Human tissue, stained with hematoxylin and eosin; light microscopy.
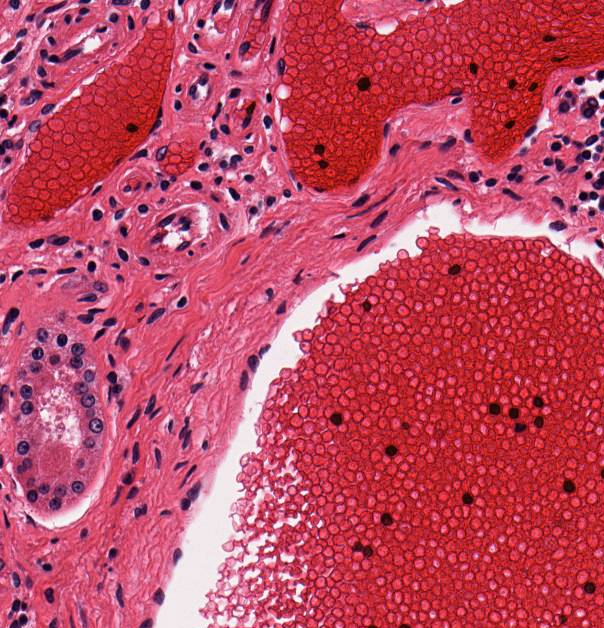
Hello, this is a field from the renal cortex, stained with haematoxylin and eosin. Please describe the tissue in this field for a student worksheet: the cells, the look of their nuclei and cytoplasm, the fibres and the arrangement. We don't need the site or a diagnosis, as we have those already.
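Three large spaces packed with red blood cells fill most of the field, the largest at lower right. Among the tightly packed red blood cells appear only a few scattered dark round white blood cell nuclei. Several small round vessels with narrow lumens lie in the upper left connective tissue. At the left edge below the middle, an oval cell group has round dark nuclei around pale, vacuolated contents.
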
